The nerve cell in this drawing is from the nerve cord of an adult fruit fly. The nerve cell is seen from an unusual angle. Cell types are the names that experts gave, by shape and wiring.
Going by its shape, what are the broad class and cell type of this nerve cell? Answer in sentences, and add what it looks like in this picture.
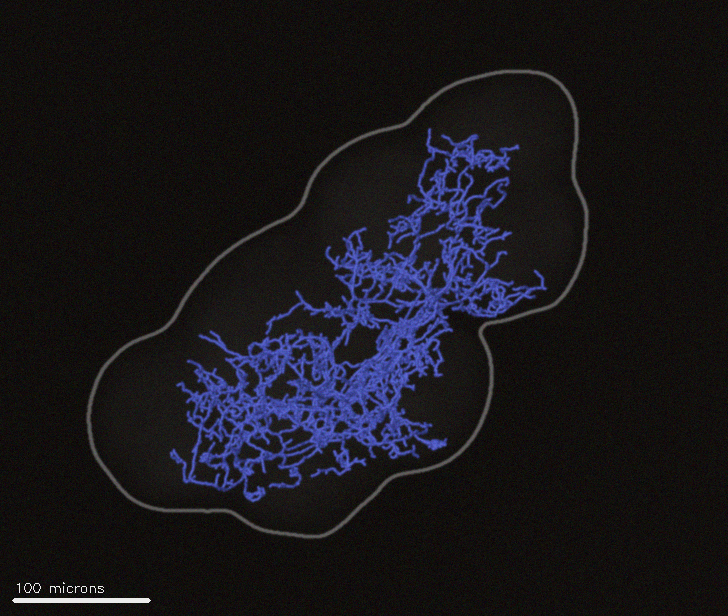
Its broad class is nerve-cord intrinsic neuron. The cell type is INXXX045. From left to right in the picture it spans about 300 microns. More than a hundred branch ends can be seen.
